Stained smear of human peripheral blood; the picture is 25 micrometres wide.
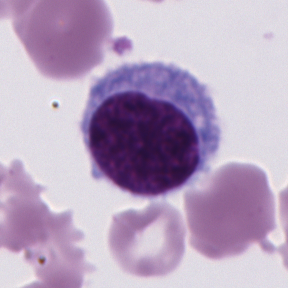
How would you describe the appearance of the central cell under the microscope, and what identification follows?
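The central cell has a roughly round outline and measures about 12 micrometres across. Its edge is frayed, broken up by fine irregular projections. The nucleus is rounded, about 10 by 8 micrometres, with a shallow notch in its upper edge. It fills about 60% of the cell's area and lies toward the bottom of the cell. The cytoplasm forms its widest band above the nucleus. This cell is a hairy cell.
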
